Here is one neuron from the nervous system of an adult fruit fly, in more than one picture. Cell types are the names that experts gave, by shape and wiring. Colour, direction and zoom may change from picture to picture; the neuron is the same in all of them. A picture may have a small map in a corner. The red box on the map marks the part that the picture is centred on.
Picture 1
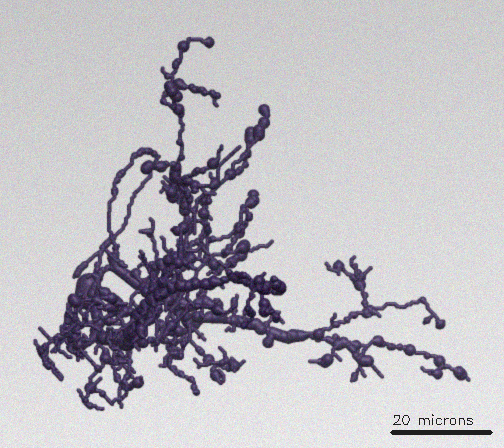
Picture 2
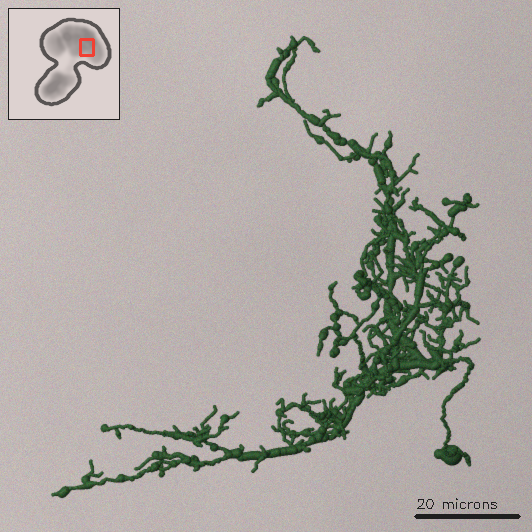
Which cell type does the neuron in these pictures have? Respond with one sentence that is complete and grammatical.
Under the cell type CB4118 falls this neuron.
